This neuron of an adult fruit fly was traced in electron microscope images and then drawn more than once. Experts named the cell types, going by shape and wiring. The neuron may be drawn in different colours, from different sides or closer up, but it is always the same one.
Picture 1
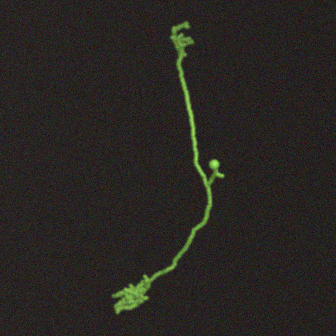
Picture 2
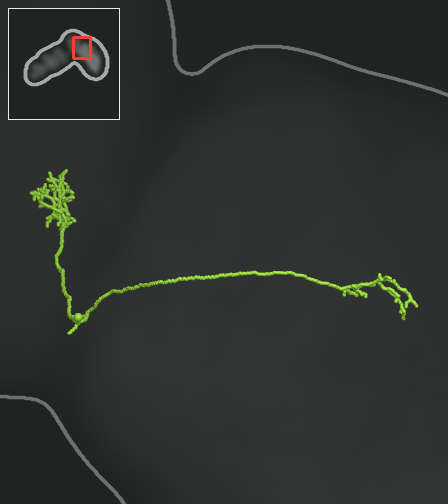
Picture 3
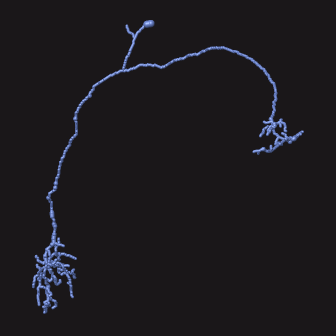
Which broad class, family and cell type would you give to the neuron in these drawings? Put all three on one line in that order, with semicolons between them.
visual projection neuron; hemilineage VPNd2; LC10c-1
